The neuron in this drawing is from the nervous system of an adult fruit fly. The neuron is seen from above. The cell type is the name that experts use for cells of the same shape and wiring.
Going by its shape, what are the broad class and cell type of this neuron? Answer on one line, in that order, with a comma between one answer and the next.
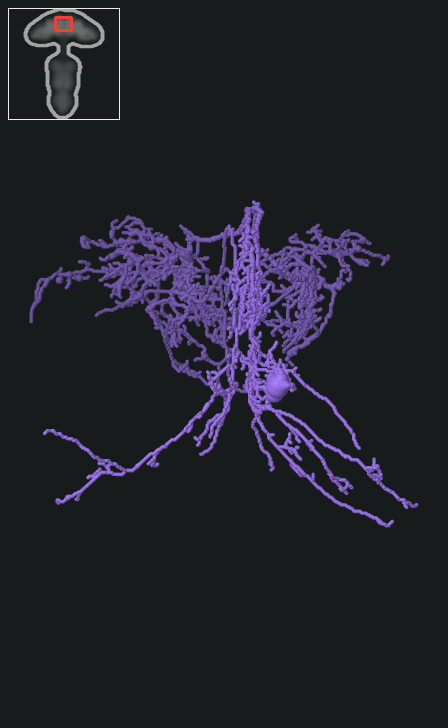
central-brain intrinsic neuron, PRW073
